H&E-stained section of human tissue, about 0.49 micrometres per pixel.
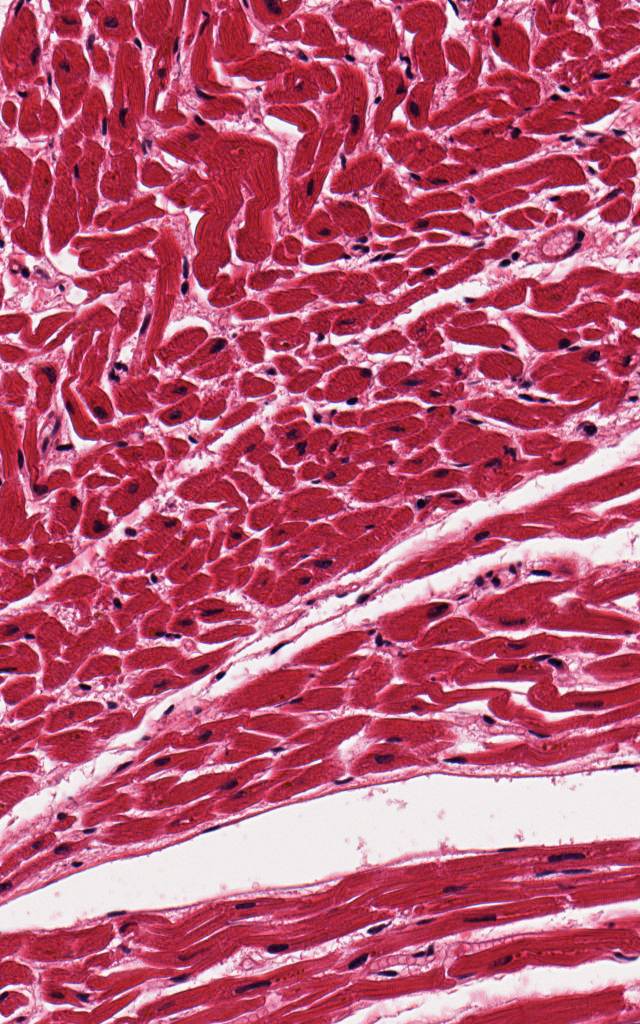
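Left ventricle of the heart. Here the muscle fibres are cut in different planes: mostly across in the middle, lengthwise along the bottom. Those lower fibres run obliquely, rising from lower left to upper right. Over at the upper left, the fibres are wavy and branch into one another. Throughout, the cytoplasm stains a deep red with eosin.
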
